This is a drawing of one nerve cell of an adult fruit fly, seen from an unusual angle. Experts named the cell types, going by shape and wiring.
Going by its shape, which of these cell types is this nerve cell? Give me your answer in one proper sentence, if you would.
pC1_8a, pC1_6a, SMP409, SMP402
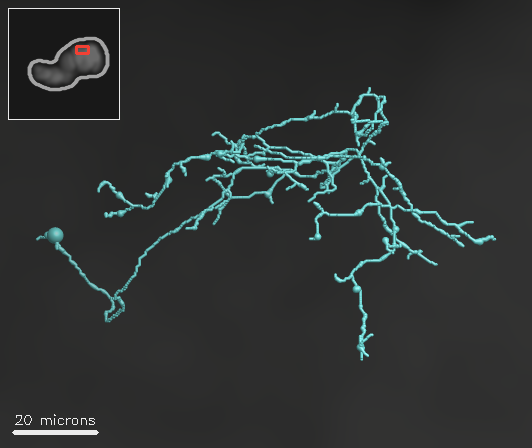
The type of this nerve cell is the cell type SMP409.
